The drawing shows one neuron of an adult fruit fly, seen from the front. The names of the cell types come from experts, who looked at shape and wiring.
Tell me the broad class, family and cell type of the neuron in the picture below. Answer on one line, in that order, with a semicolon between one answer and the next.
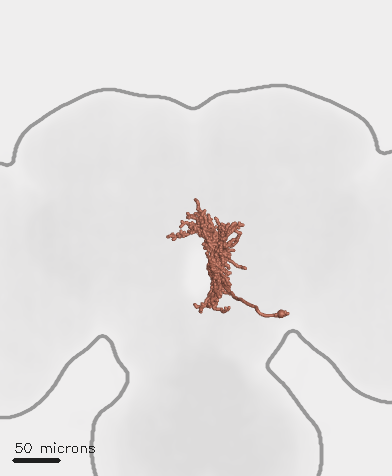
central-brain intrinsic neuron; hemilineage VESa1; PS355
